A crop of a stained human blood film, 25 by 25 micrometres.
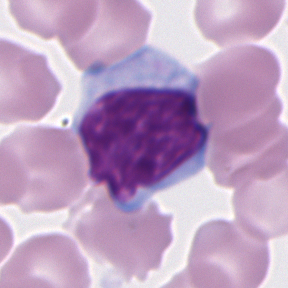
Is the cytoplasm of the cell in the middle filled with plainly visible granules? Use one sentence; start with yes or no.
No, granules are not seen anywhere in its cytoplasm.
